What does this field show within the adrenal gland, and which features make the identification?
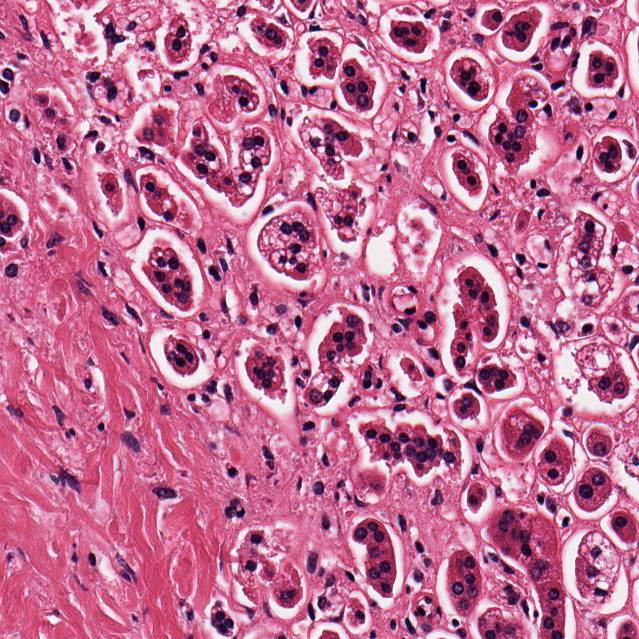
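The answer is zona glomerulosa. Except at the lower left, separate rounded to oval nests fill the field, each holding several cells with round, dark nuclei and mostly pink cytoplasm.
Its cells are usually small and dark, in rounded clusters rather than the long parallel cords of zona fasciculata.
Dense, wavy, deep pink collagen bundles with few nuclei fill the lower-left corner.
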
